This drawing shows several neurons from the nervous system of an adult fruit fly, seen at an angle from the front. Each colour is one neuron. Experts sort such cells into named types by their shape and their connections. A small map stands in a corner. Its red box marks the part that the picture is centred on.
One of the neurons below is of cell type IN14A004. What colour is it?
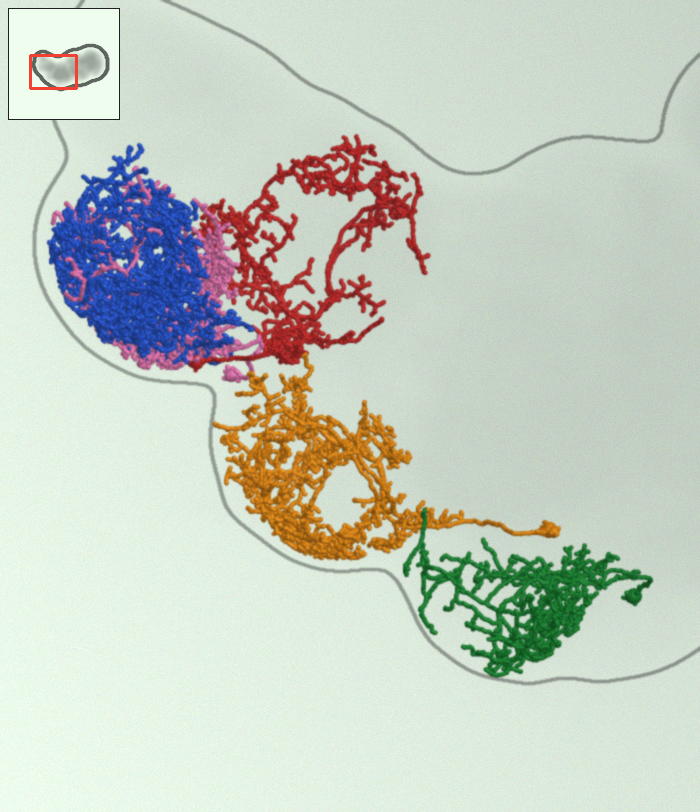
orange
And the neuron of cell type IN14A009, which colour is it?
pink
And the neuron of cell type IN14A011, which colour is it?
green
